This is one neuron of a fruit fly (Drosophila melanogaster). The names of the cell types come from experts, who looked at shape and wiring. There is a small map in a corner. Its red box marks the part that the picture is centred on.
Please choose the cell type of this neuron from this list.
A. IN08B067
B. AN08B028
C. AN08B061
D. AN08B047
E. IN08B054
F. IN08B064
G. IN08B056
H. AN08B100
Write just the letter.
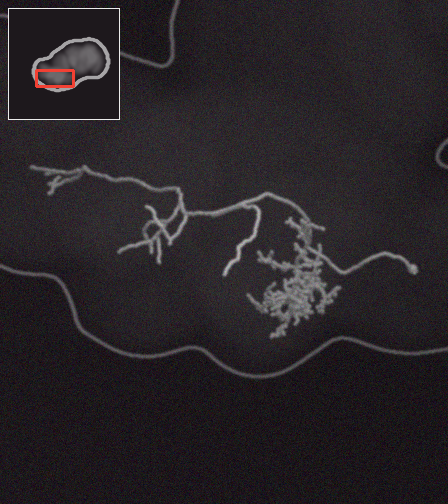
F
